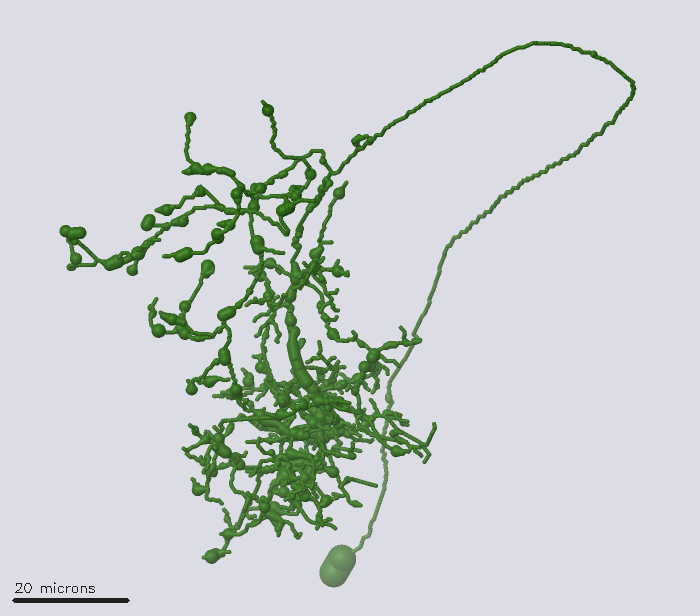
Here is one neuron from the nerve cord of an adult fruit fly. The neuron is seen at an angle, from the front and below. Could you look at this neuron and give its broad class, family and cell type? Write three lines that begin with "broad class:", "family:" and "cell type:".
broad class: nerve-cord intrinsic neuron
family: hemilineage 12B
cell type: IN12B036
